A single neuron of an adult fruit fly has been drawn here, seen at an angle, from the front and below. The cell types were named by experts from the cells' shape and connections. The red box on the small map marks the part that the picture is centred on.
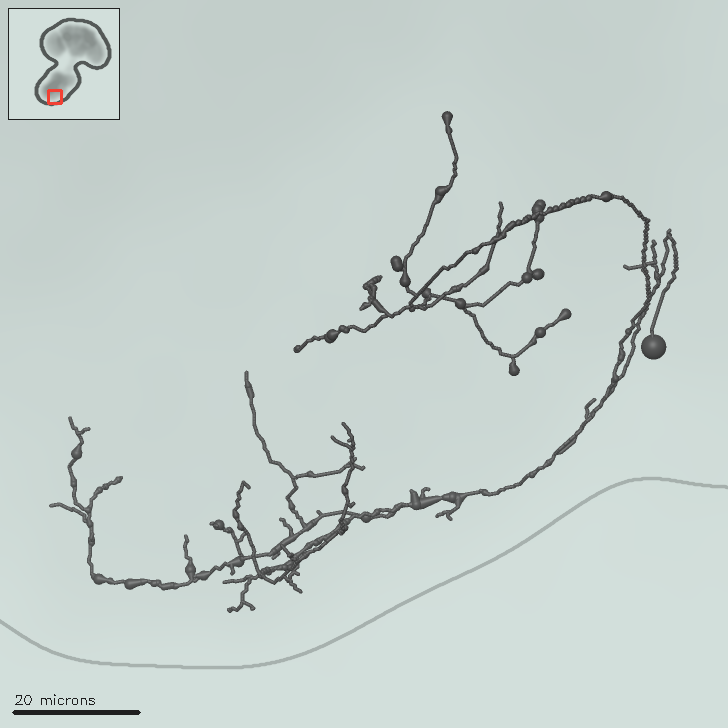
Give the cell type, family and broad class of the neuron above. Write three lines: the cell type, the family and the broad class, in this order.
IN09A090
hemilineage 09A
nerve-cord intrinsic neuron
